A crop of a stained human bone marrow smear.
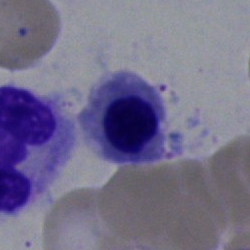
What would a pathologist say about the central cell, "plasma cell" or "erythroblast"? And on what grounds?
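Erythroblast. Deciding point: cytoplasm pale lilac-blue, not deep blue.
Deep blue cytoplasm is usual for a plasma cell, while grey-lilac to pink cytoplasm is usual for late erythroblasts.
Chromatin very dark purple and densely packed; no nucleolus visible. Cytoplasmic rim wider on the left than on the right.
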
